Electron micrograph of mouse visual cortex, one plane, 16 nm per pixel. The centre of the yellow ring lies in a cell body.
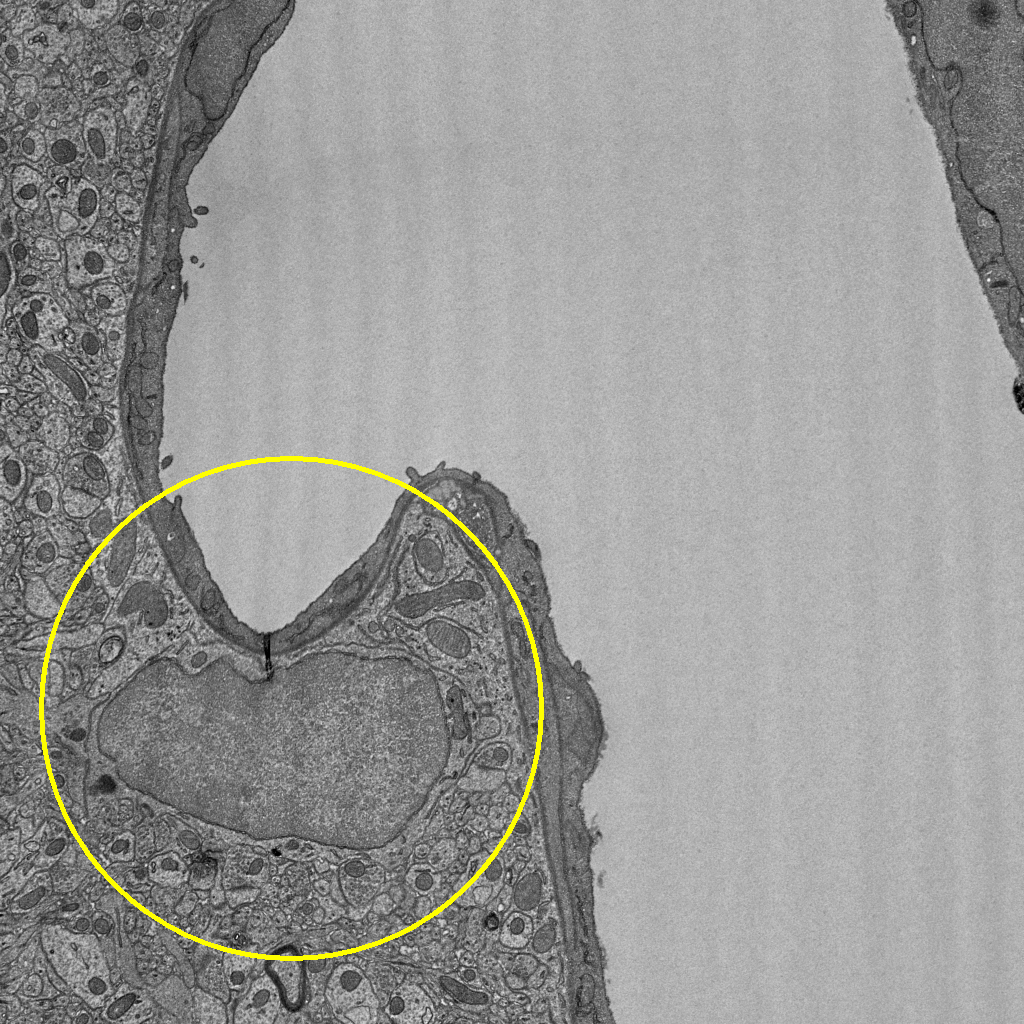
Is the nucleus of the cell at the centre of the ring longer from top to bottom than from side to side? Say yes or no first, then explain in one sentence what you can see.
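No. The nucleus is elongated, lying wider from side to side than it is tall.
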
